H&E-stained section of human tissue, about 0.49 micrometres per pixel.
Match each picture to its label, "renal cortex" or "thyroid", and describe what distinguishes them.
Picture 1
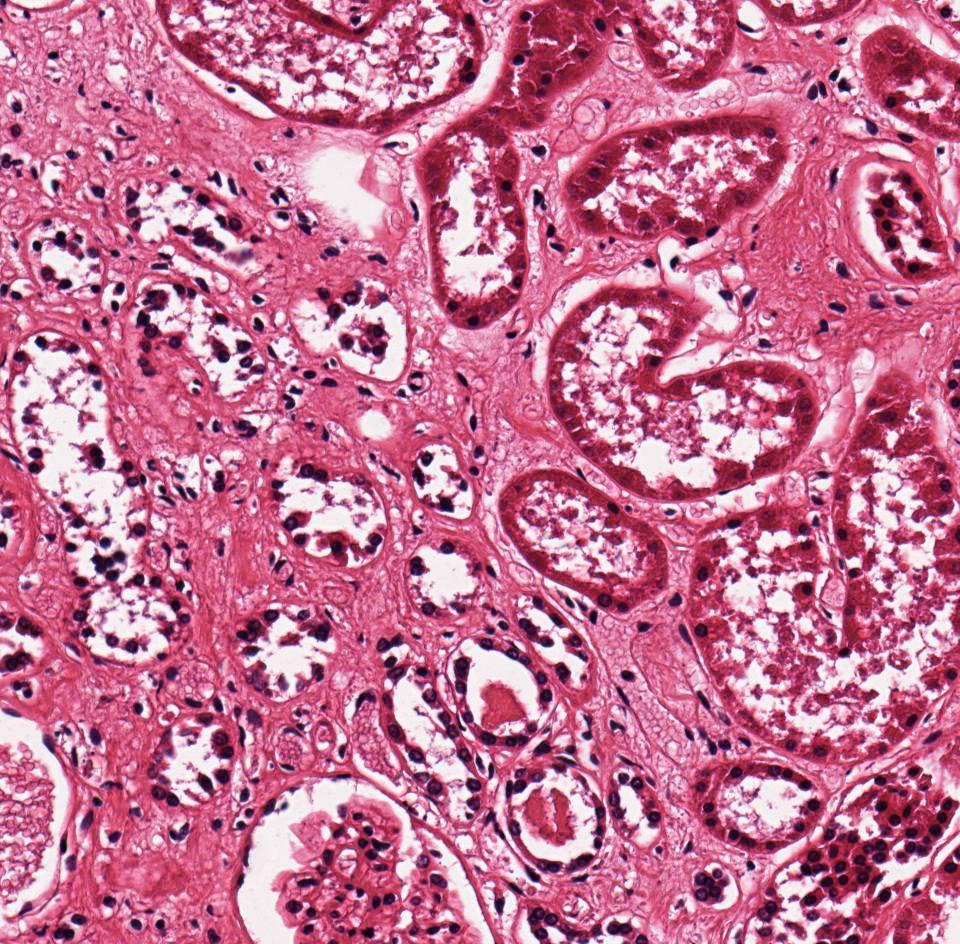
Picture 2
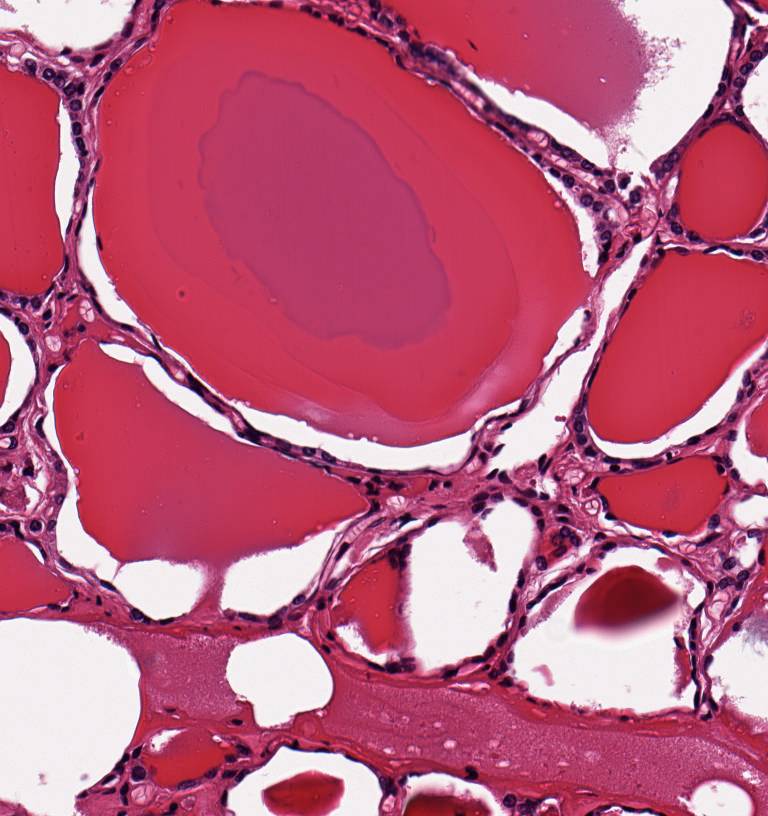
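That's renal cortex in picture 1, and thyroid in picture 2. In the renal cortex, larger tubules with deeply eosinophilic cuboidal cells sit mostly in the upper and right parts, and smaller, paler tubules in the left. Notice that many lumina hold pale, vacuolated, flocculent material instead of being empty, and the lining cells have round, dark nuclei in a single layer. Now the thyroid: closely packed rounded follicles of widely varying size fill the field, the largest in the upper centre, most holding homogeneous bright pink-red colloid. In many, the colloid has pulled away from the lining, leaving white clefts along the edges.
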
